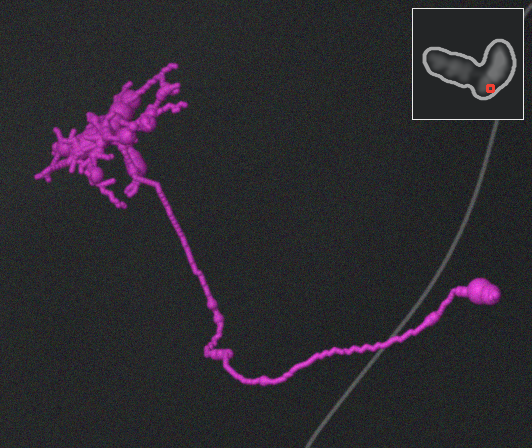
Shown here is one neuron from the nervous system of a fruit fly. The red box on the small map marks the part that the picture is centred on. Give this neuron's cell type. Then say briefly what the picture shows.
Its cell type is Dm8a. Its broad class is optic-lobe intrinsic neuron. It lies in the brain. As drawn here it is wider than it is tall.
